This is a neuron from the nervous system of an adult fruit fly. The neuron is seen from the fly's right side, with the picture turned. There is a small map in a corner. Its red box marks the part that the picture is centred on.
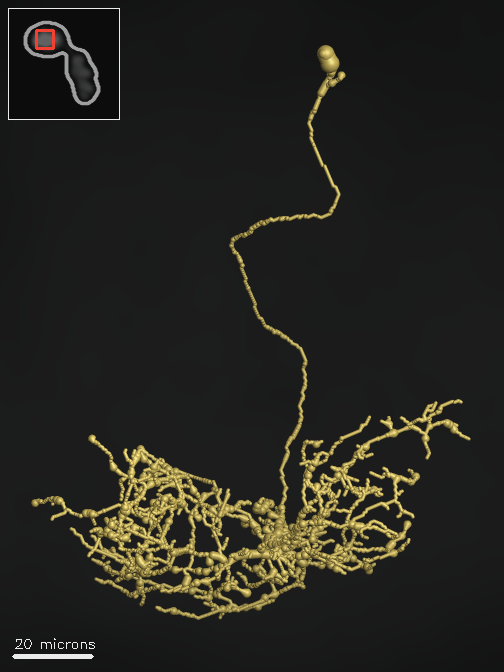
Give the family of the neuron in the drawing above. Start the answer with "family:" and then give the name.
family: hemilineage LALa1_anterior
